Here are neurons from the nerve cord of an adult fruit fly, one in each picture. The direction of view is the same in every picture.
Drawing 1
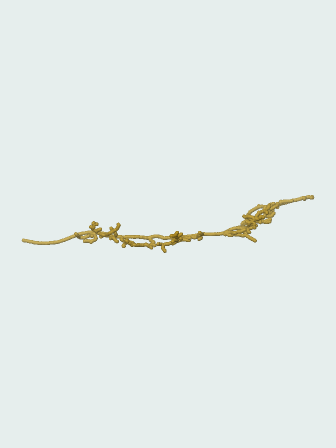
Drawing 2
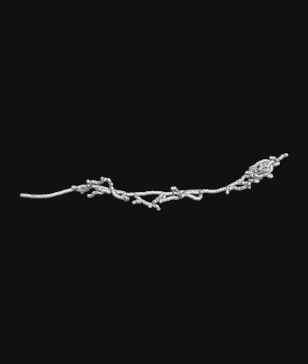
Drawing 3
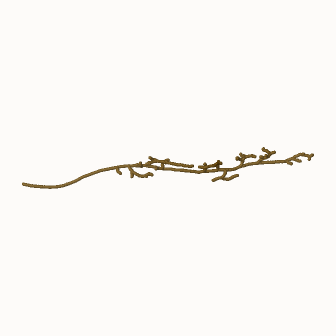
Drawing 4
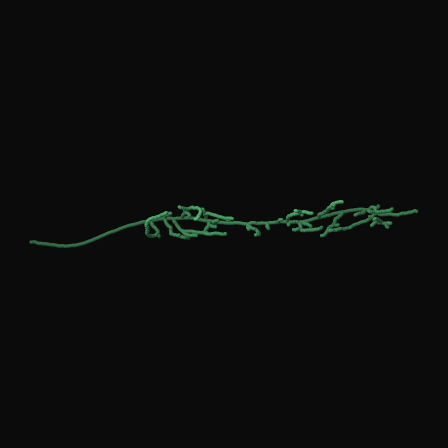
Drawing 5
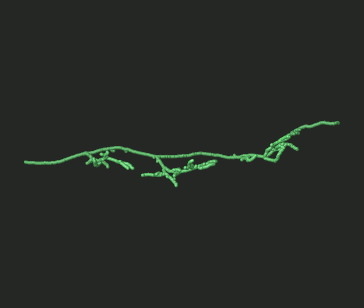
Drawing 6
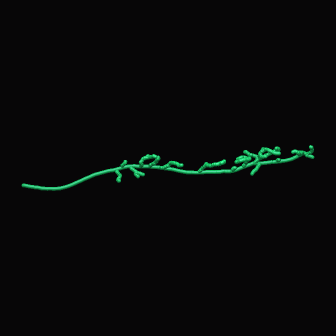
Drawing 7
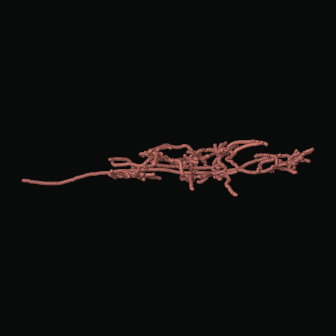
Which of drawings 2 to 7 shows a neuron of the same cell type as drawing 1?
2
